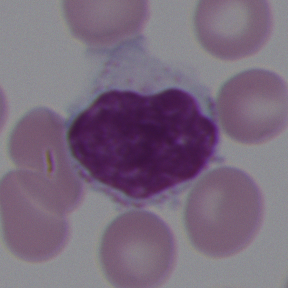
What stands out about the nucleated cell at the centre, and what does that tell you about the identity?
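A shallow notch interrupts the upper edge of the bumpy, irregular nuclear outline, and no nucleoli are seen. Sparse, fine reddish-purple granules are scattered through the cytoplasm, which contains no visible vacuoles. The cell is a large granular lymphocyte.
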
